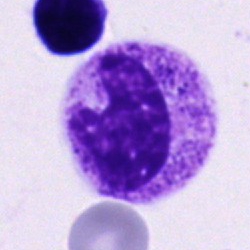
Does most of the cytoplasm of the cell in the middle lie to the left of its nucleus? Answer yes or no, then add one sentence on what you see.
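No. The nucleus sits off-centre, pushed toward the left side of the cell.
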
